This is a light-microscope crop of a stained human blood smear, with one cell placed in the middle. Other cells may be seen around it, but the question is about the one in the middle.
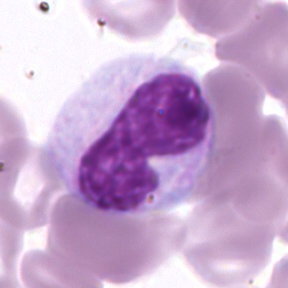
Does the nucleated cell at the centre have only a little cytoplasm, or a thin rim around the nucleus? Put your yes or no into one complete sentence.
No, the cytoplasm of this cell is abundant.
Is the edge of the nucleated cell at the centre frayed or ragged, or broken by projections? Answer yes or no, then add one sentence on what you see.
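No. The cell outline is roughly round and smooth, without surface projections.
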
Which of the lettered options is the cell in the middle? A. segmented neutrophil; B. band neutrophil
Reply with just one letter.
B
